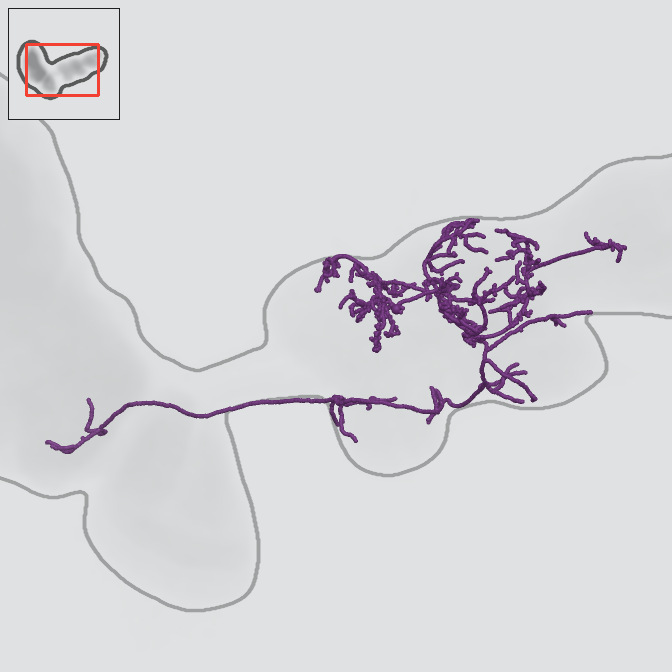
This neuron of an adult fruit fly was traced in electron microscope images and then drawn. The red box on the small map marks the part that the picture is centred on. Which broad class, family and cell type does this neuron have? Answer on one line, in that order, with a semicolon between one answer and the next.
ascending neuron; hemilineage 07B; AN07B011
